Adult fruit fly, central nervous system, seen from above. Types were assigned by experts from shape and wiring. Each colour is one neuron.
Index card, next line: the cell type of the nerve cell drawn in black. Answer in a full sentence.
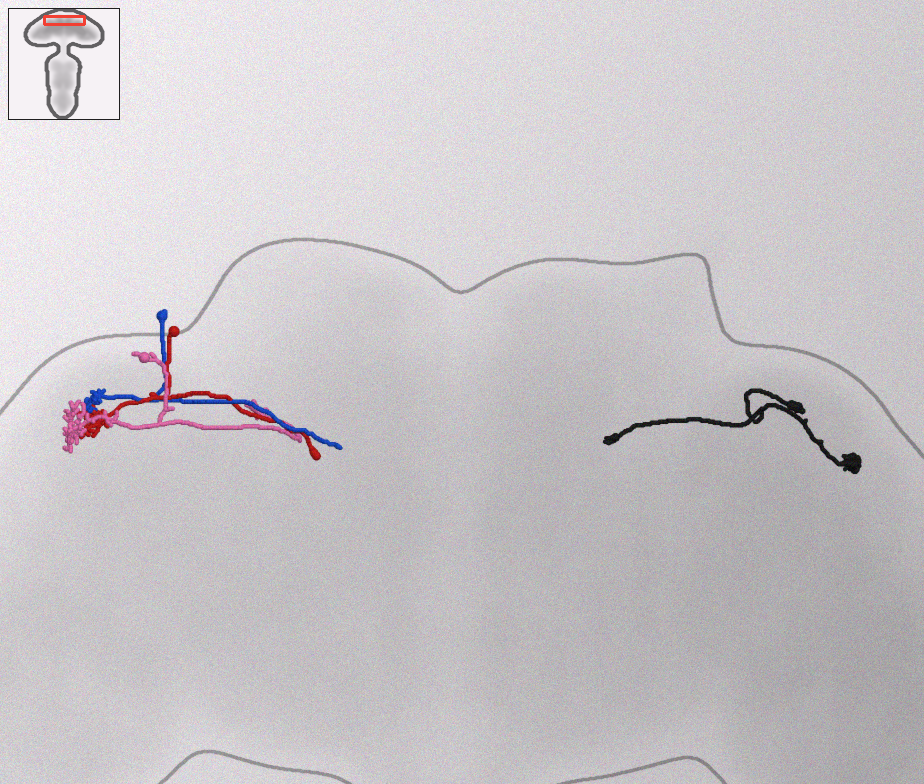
The cell type is TuBu08.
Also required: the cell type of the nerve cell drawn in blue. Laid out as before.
The cell type is TuBu07.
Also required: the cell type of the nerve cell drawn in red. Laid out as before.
The cell type is TuBu06.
